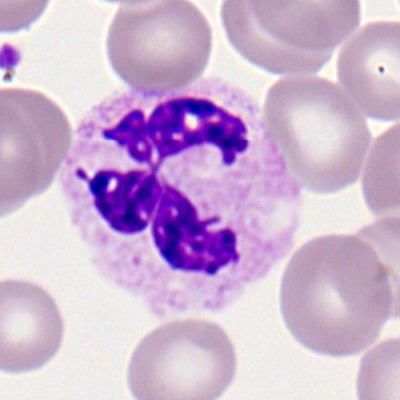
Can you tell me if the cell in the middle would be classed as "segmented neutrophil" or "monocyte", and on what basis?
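Segmented neutrophil, I'd say, not monocyte. The nucleus decides it first: it is divided into separate lobes linked by thin strands.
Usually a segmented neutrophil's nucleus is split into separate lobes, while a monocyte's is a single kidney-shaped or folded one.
Then the cytoplasm is abundant and pale pink-lilac, not grey-blue.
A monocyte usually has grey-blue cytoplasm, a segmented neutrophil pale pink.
Beyond that, the dark purple chromatin is coarsely clumped, and fine, faint pinkish granules are spread evenly through the cytoplasm.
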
